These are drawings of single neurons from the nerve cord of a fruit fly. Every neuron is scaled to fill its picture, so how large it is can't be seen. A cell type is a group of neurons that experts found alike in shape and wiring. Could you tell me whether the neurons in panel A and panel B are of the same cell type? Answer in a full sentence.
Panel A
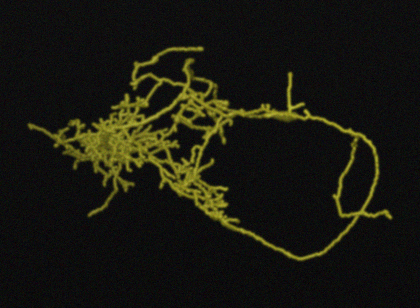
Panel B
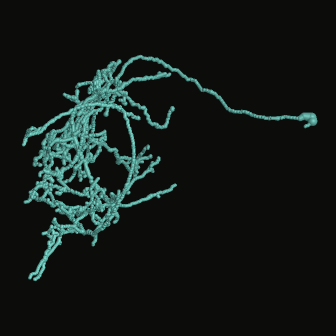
They are of the same cell type.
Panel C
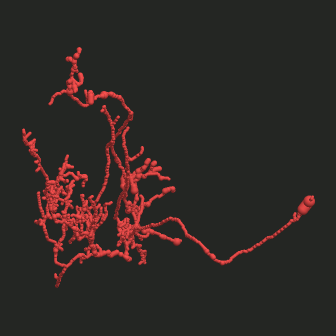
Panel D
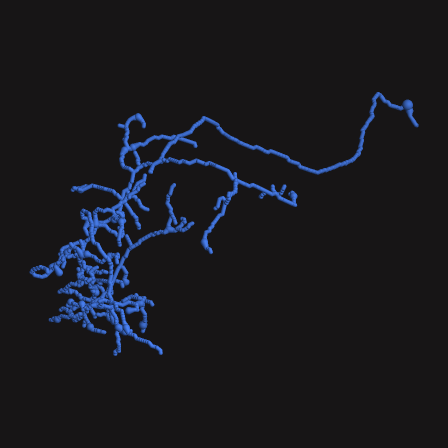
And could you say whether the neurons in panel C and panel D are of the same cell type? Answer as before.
They are of different cell types.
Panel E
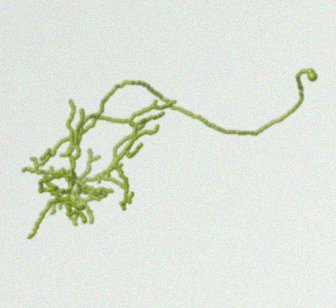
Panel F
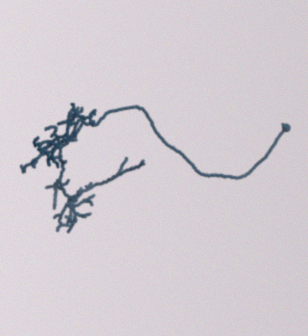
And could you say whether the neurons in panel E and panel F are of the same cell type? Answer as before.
They are of the same cell type.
